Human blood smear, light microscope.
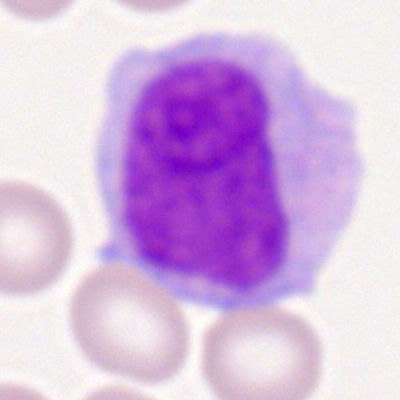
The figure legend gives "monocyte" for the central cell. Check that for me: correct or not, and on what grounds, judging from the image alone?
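Monocyte holds up for this cell. What first speaks for it is the curved fold line crossing the upper part of the nucleus.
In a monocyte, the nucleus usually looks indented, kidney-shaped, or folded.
Against lymphocyte, I keep coming back to the cytoplasm, which is abundant and pale greyish blue-lilac.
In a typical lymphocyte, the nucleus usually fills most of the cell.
That much cytoplasm sets this cell apart from lymphocyte. Beyond that, the outline is irregular, with uneven bulges; no distinct coarse granules show; and red cells lie close along the lower edge.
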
